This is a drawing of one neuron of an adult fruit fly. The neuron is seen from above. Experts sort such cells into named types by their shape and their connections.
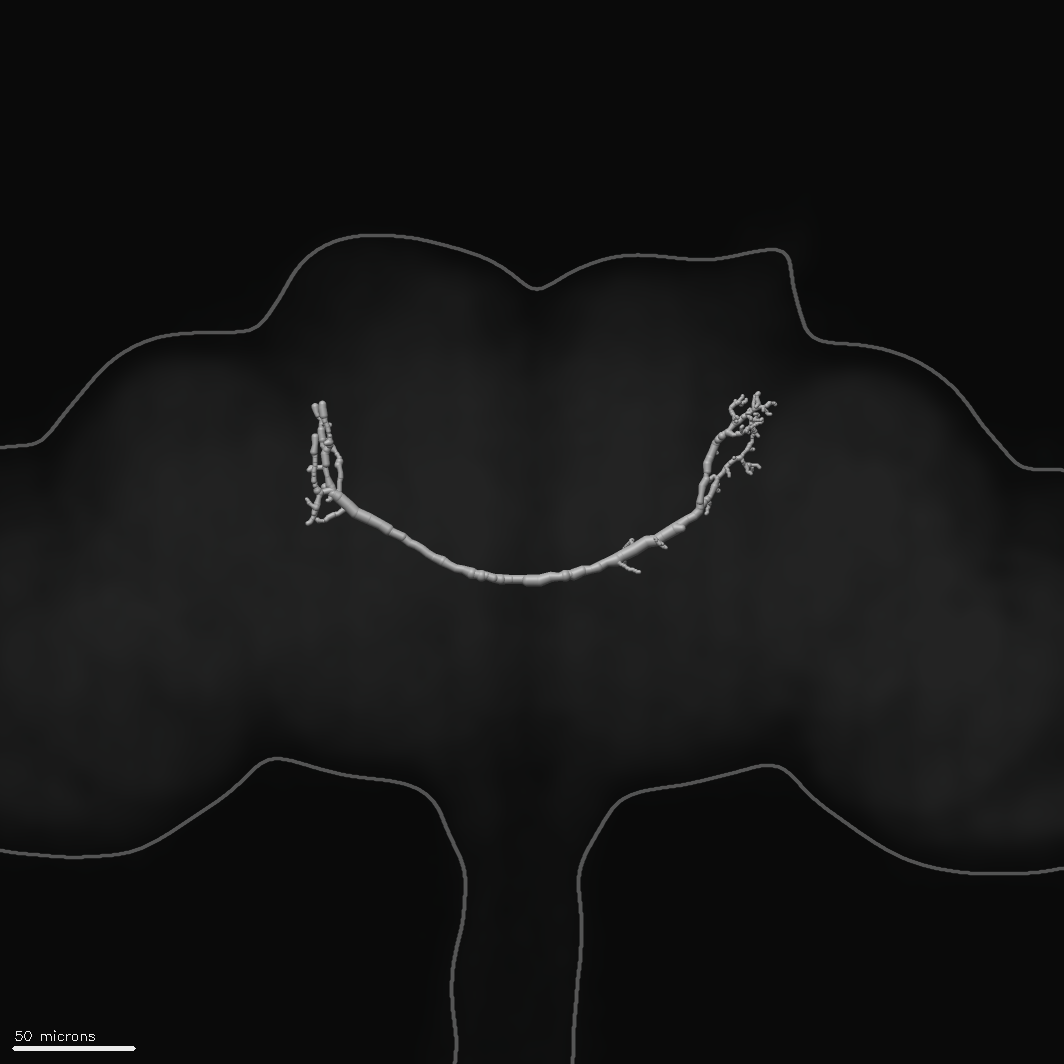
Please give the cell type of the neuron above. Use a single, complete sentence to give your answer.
It is CB0090 that this neuron is, by cell type.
